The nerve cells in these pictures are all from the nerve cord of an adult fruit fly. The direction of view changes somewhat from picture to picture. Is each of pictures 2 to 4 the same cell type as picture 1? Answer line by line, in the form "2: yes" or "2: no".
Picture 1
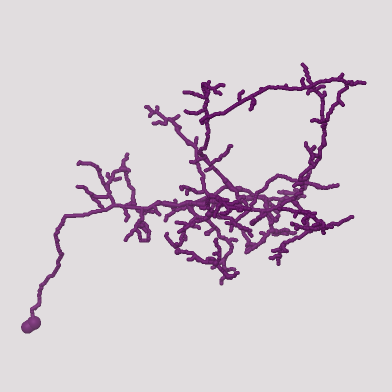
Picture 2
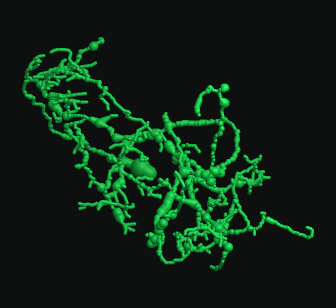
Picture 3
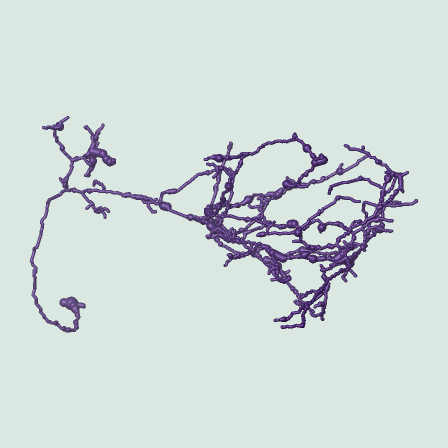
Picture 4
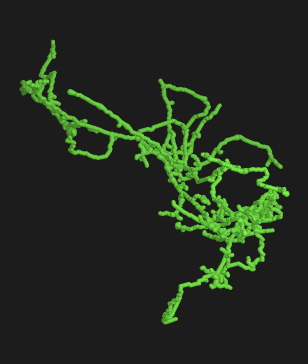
2: yes
3: no
4: no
